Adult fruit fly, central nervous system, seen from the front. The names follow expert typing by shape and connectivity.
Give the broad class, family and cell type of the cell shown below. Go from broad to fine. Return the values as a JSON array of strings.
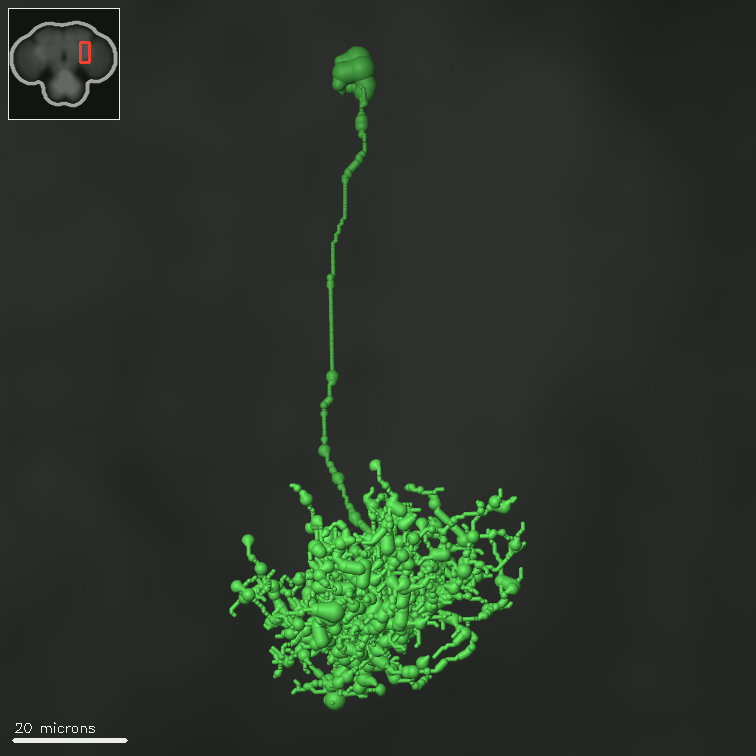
["central-brain intrinsic neuron", "hemilineage VLPp1", "AVLP548_g1"]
